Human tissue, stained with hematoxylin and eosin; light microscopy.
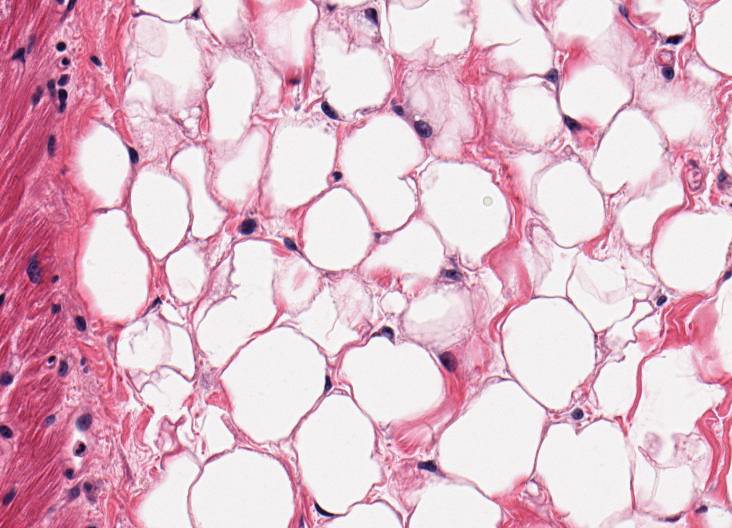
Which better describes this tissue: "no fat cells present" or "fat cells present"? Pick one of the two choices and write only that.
Fat cells present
